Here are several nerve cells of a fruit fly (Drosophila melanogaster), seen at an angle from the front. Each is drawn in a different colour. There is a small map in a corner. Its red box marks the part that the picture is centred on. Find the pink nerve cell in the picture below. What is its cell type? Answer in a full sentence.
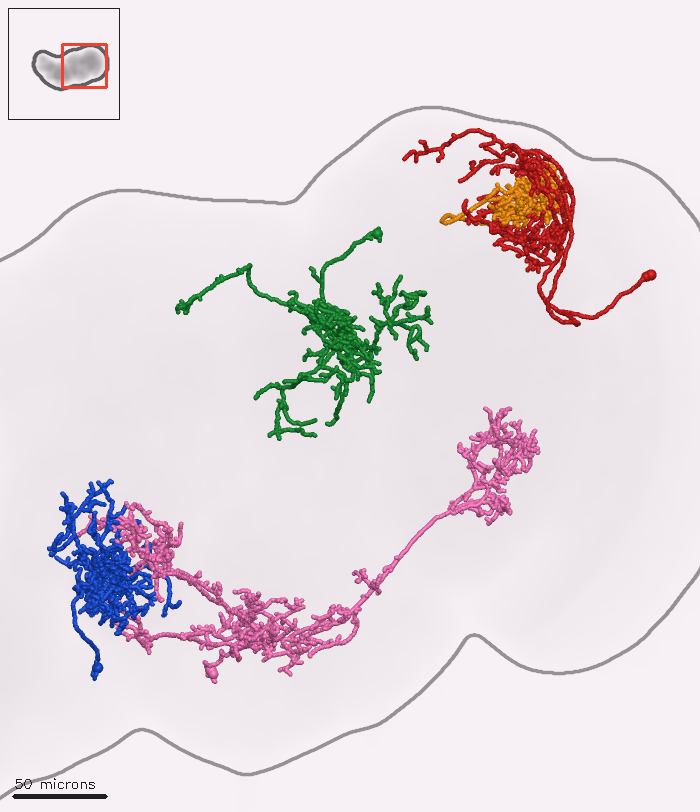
The cell type is AVLP606.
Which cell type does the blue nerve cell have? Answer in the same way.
The cell type is AVLP601.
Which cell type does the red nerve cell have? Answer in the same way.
The cell type is LHAV3e3_b.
